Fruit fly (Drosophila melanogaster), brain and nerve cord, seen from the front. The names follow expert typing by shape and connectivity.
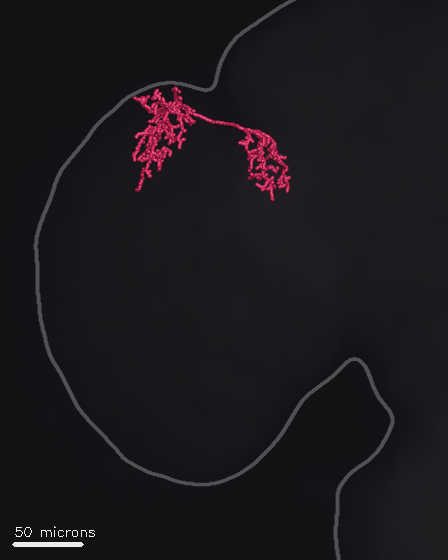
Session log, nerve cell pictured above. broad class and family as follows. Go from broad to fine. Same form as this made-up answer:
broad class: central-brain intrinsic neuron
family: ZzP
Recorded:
broad class: optic-lobe intrinsic neuron
family: Tm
